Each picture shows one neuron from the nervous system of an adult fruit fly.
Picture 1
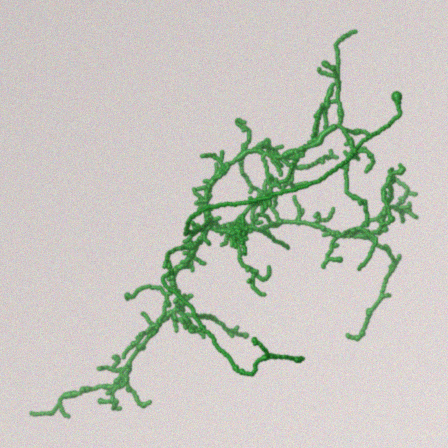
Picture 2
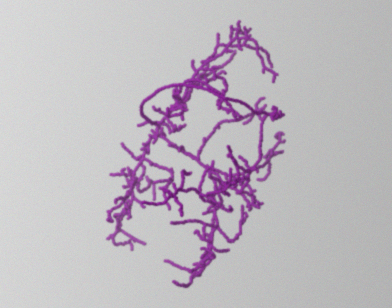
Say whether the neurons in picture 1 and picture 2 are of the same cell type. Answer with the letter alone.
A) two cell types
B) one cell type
B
